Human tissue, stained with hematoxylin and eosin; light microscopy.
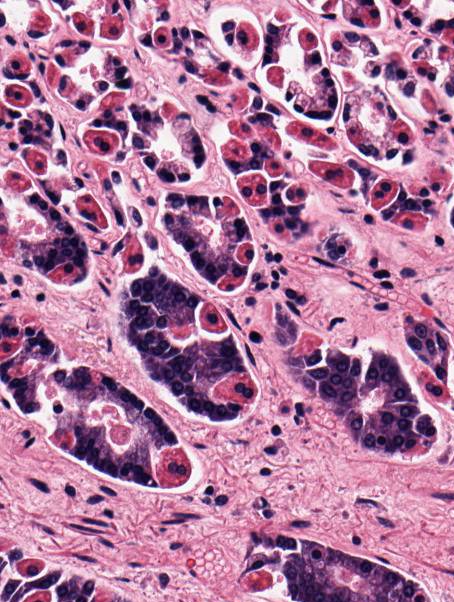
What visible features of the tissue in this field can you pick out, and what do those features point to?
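Parietal cells, large and rounded with bright pink cytoplasm and a central round nucleus, are most numerous in upper-half glands. Chief cells with purple-blue granular cytoplasm and round basal nuclei line most of the larger glands below. In these purple glands, scattered pink parietal cells sit at the outer edge, bulging toward the stroma. It is stomach.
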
